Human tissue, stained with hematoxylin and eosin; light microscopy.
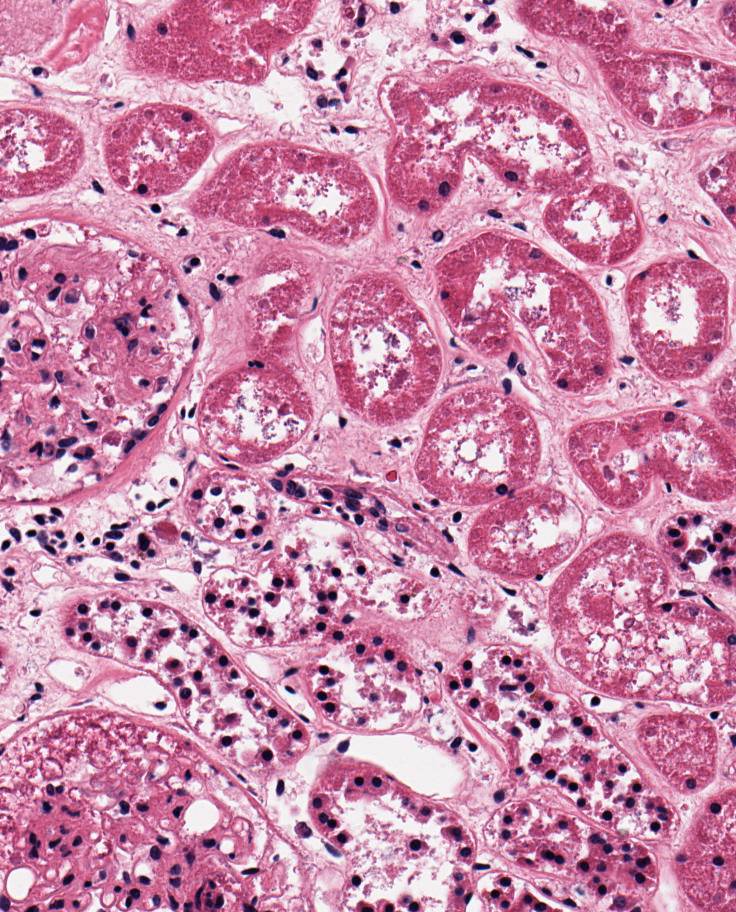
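Renal cortex: the field is packed with cross-sectioned tubules, narrow stroma between them, and two glomeruli along the left edge. That stroma is loose, pale pink and fibrillar, with scattered small dark nuclei. Note how the luminal edges of many tubular cells look frayed and vacuolated rather than crisp.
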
